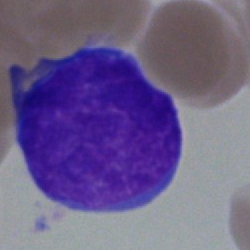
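Blast. Trace the outline first: it is roughly round, yet irregular at the upper left. There, a pale blue flap of cytoplasm projects from the edge. The nucleus takes up nearly the whole cell, and the cytoplasm shows no granules you can see.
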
